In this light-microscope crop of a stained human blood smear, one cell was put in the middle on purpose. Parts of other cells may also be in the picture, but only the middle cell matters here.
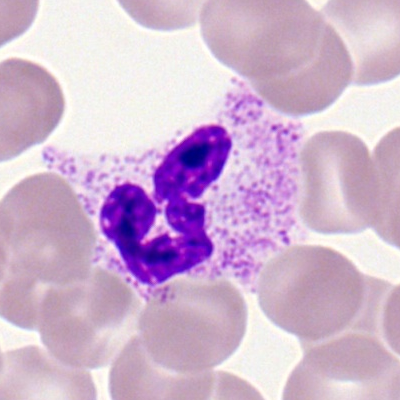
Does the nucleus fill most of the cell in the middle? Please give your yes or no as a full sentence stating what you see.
No, this cell has broad cytoplasm around its nucleus.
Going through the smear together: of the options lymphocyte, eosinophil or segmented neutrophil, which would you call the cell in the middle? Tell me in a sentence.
Answering briefly, the cell in the middle is a segmented neutrophil.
